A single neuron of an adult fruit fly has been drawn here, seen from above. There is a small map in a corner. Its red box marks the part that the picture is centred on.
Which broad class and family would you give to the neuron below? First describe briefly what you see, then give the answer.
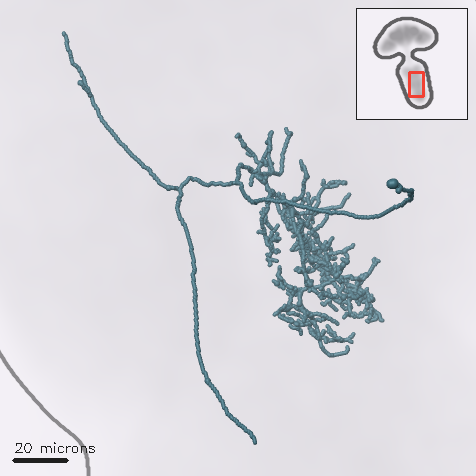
It is in the nerve cord and does not reach the brain. Its cell body lies on the right of the picture. Dozens of branch ends can be seen. This is a nerve-cord intrinsic neuron. Its family is hemilineage 23B.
